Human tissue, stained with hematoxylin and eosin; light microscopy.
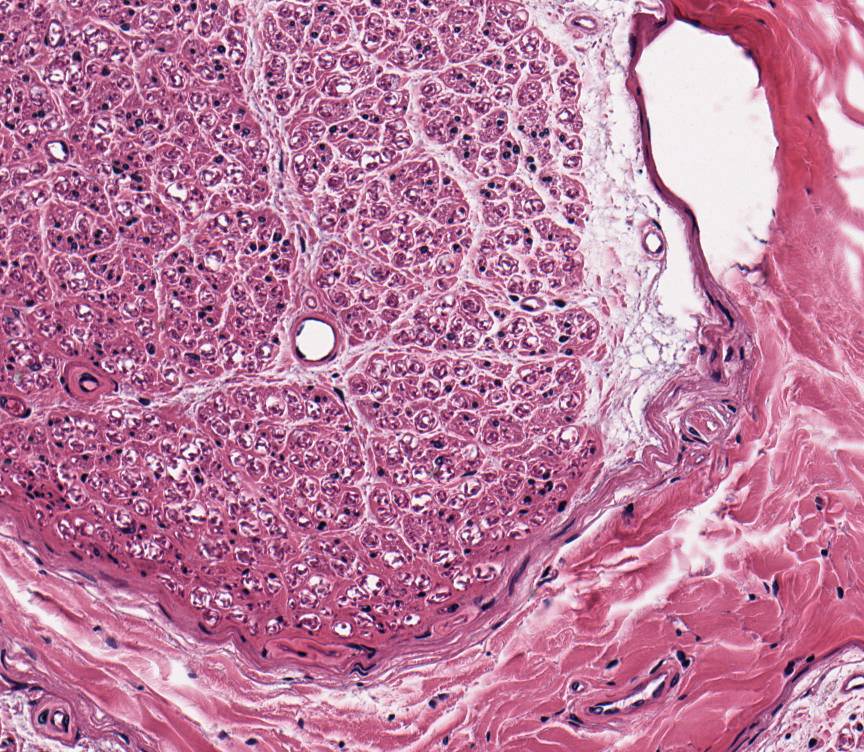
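Tibial nerve: a large rounded bundle of nerve fibres, cut in cross section, fills the left and centre. Most fibres show as small round profiles, each a pale, washed-out ring around a central pink dot. Near the centre of the bundle lies a small round vessel with an empty lumen. Small dark nuclei are scattered singly among the fibres throughout.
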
